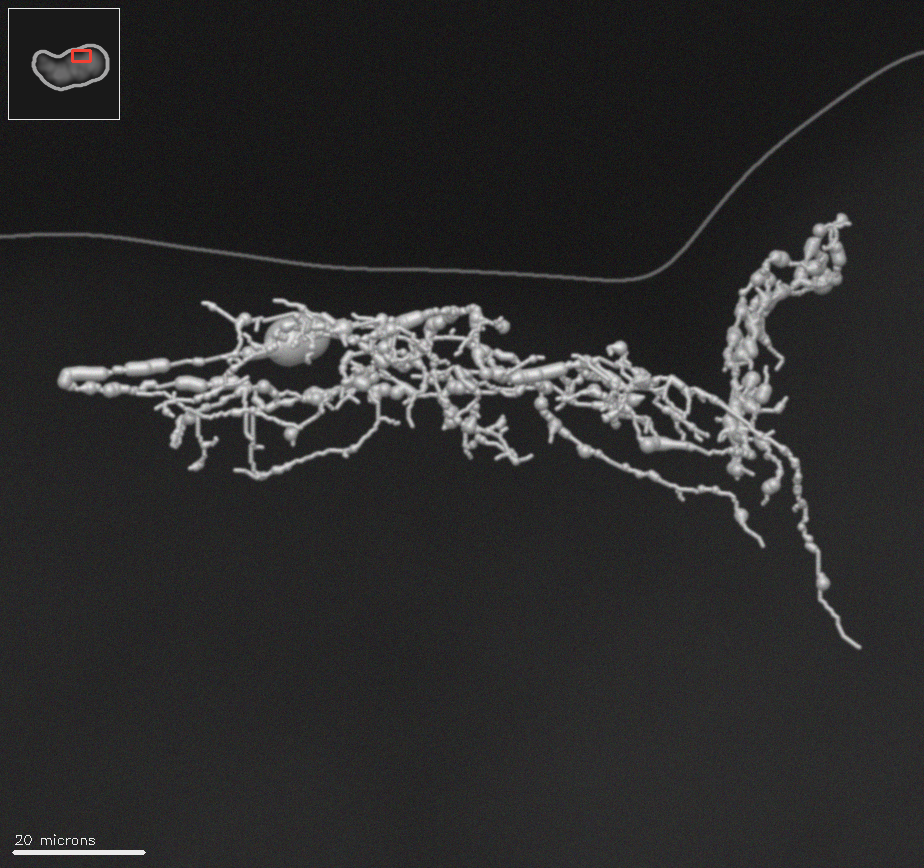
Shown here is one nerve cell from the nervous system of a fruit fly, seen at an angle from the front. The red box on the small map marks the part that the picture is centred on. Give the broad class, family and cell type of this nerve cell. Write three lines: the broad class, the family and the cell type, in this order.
central-brain intrinsic neuron
hemilineage SMPpd2
SMP538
